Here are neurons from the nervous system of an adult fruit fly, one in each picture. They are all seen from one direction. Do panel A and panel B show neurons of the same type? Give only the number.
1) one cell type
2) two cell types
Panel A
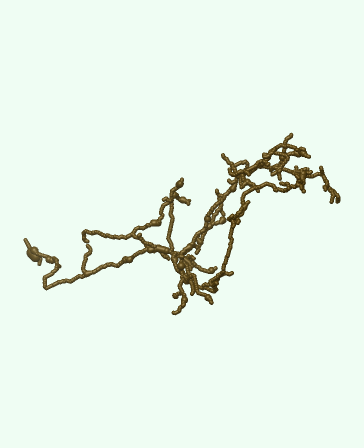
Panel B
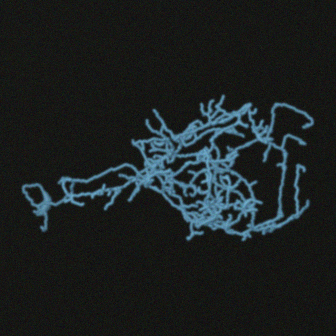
2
